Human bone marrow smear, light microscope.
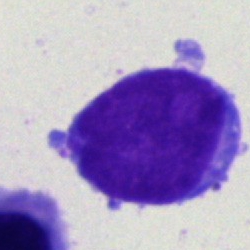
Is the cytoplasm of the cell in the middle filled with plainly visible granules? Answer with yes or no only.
No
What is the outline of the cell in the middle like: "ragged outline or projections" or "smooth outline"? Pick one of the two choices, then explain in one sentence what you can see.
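Ragged outline or projections. Small rounded blebs project from the surface, the largest at the top.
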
